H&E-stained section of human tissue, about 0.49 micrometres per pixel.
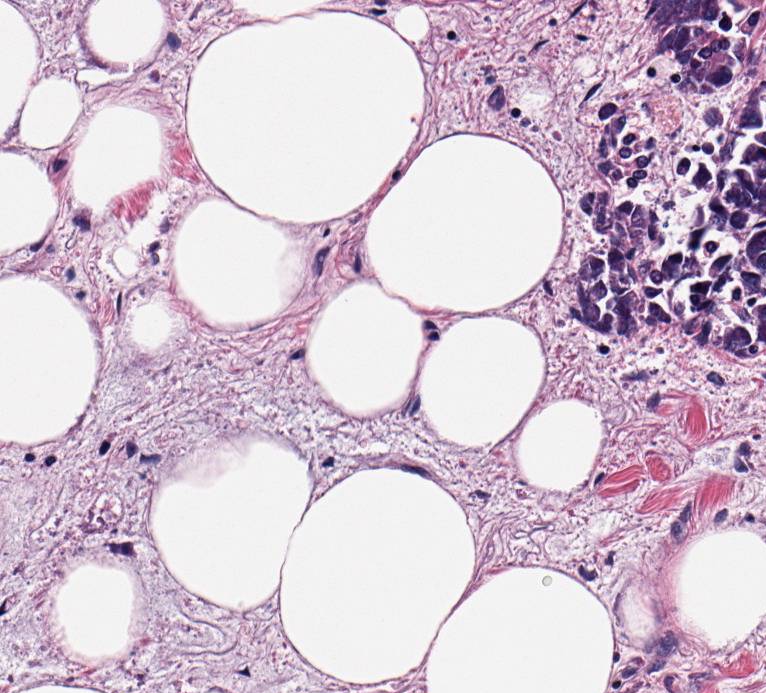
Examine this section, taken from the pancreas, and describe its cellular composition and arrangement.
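Fat cells with thin membranes are present, a few flattened dark nuclei pressed at their rims. In the upper right of the field lies a cluster of crowded cells with dark purple nuclei, packed closely with little stroma between them. Below this dark cluster, in the lower right, run bright pink elongated fibre bundles.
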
